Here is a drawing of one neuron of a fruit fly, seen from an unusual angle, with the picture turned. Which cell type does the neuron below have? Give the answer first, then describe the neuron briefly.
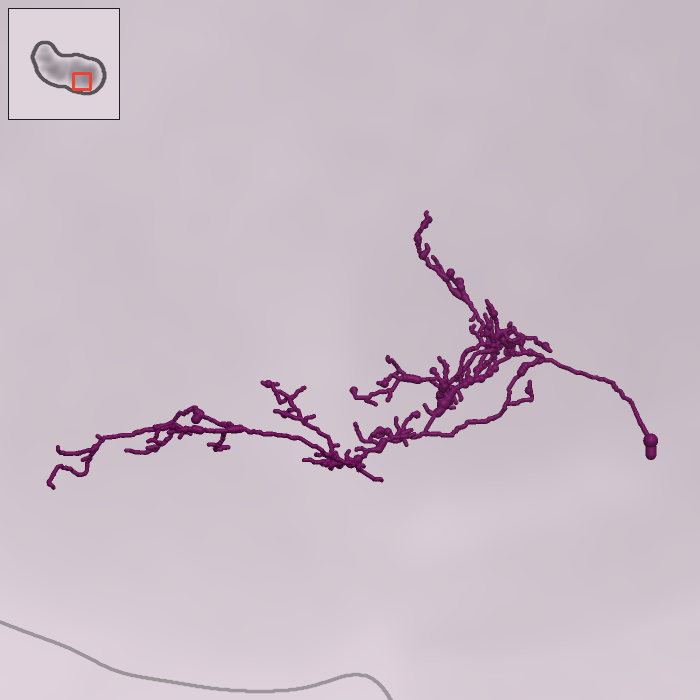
Its cell type is SAD040. It is a central-brain intrinsic neuron. The picture shows dozens of branch ends. In this view it is wider than it is tall.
